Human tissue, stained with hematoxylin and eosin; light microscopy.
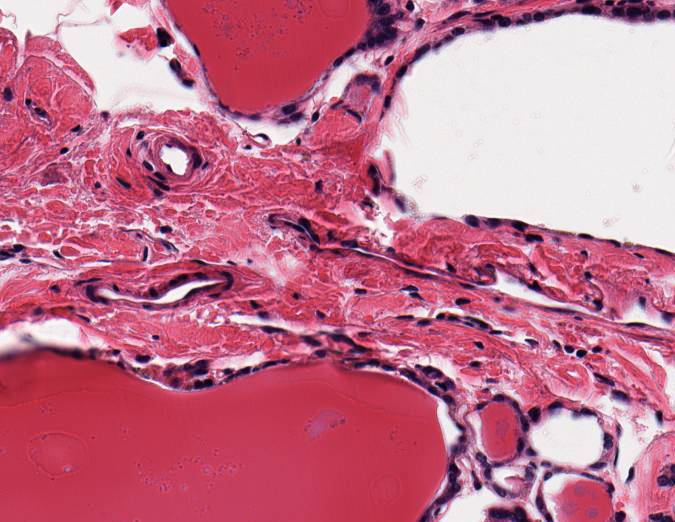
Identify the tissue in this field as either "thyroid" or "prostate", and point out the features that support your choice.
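It is thyroid. The outline of the spaces decides: large rounded spaces lie at the bottom left and top centre, and several smaller rounded ones cluster in the bottom right corner.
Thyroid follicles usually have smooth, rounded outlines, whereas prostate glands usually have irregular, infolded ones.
The spaces hold homogeneous deep pink material and are lined by a single layer of flattened cells with dark, flattened nuclei. The stroma consists of pink collagen fibres with scattered dark spindle-shaped nuclei.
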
